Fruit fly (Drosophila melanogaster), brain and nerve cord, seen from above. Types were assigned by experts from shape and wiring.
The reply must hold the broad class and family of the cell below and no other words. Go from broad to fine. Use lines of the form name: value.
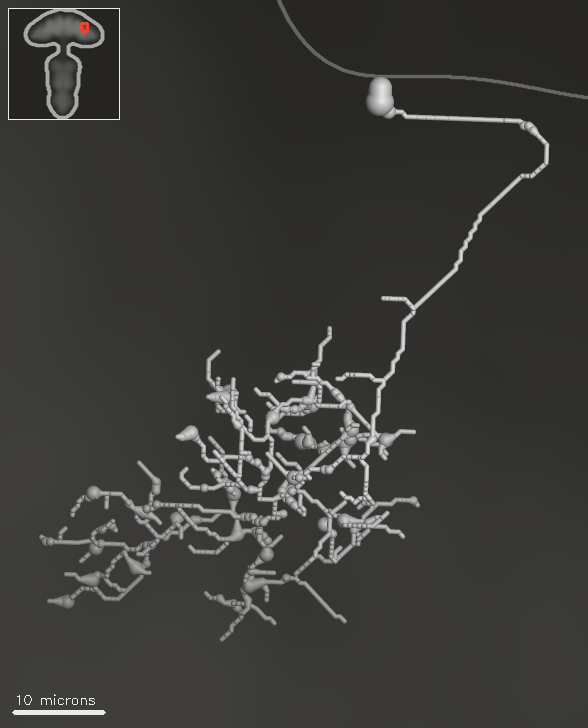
broad class: optic-lobe intrinsic neuron
family: Cm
